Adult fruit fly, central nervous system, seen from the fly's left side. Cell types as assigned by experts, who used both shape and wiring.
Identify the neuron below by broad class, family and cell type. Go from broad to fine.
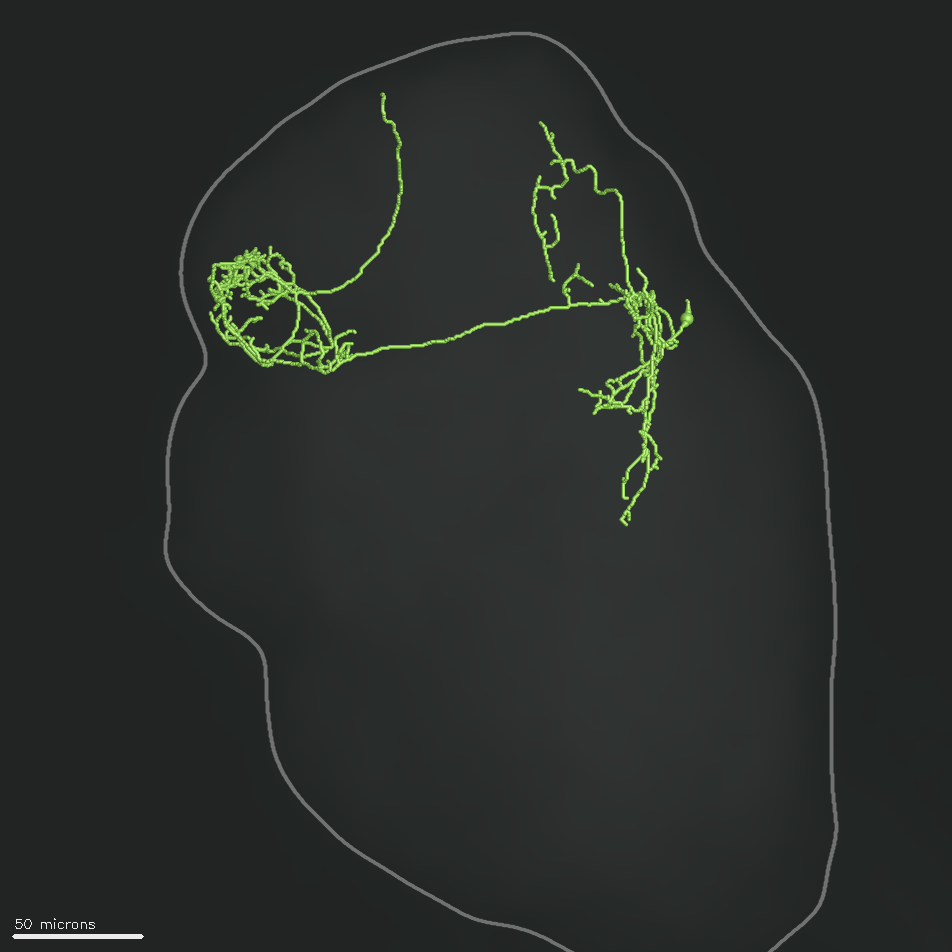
central-brain intrinsic neuron; class Kenyon Cell; KCg-s1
